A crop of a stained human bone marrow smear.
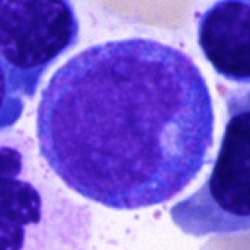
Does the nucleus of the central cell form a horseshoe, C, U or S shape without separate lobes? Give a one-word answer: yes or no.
No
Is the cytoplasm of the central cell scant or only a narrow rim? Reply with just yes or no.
Yes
